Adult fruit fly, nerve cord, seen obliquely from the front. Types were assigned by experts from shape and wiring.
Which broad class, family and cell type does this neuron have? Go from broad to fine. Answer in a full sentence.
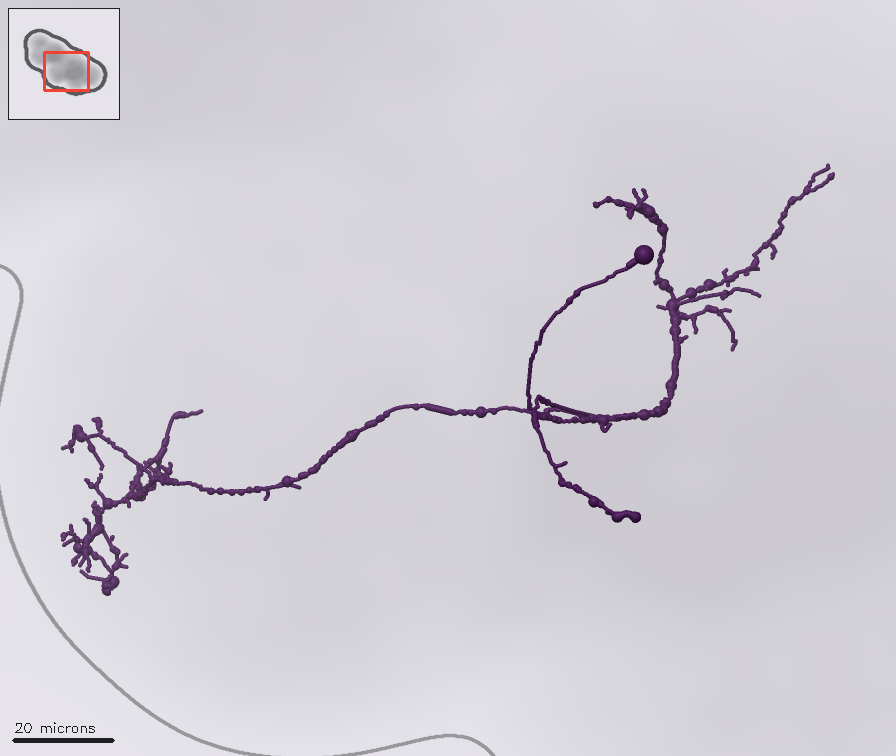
A nerve-cord intrinsic neuron of hemilineage 11A, type GFC4.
